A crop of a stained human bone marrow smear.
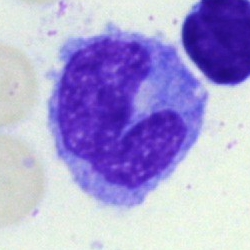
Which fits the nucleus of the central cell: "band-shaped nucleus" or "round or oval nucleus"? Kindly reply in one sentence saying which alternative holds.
Shaped like a horseshoe, C, U or S, its nucleus lacks separate lobes.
